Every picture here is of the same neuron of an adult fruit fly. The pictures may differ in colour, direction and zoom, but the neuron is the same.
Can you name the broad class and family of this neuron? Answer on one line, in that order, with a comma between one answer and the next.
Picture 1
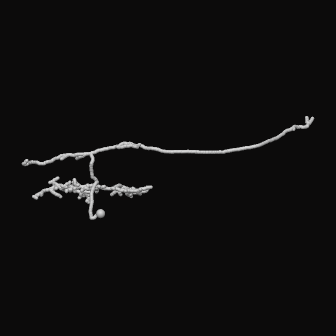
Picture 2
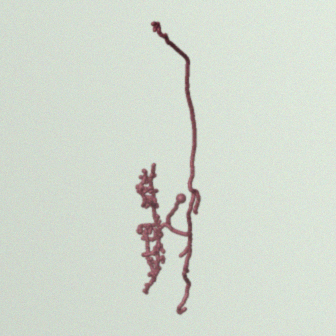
ascending neuron, hemilineage 07B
